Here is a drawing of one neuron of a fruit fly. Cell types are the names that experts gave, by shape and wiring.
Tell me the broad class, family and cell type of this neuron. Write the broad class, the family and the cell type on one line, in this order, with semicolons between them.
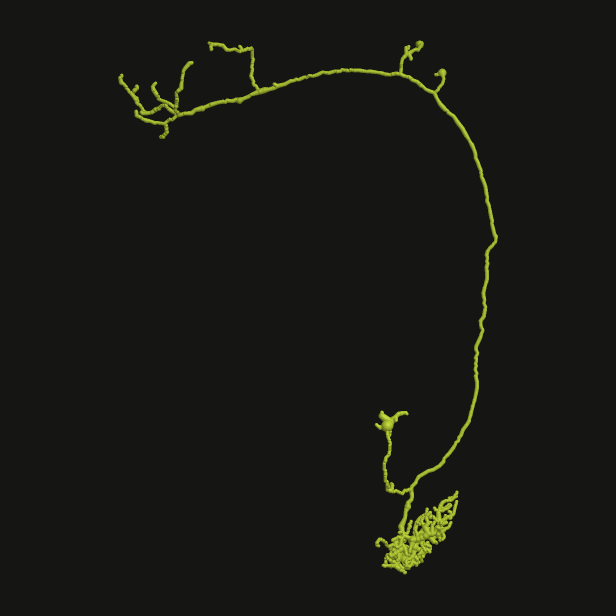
central-brain intrinsic neuron; hemilineage ALad1; VC3_adPN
